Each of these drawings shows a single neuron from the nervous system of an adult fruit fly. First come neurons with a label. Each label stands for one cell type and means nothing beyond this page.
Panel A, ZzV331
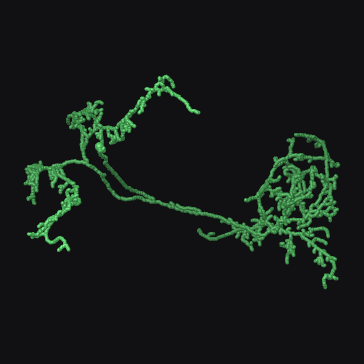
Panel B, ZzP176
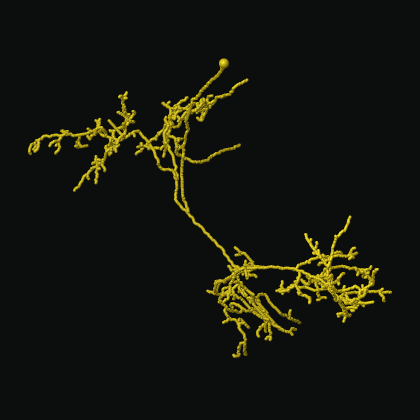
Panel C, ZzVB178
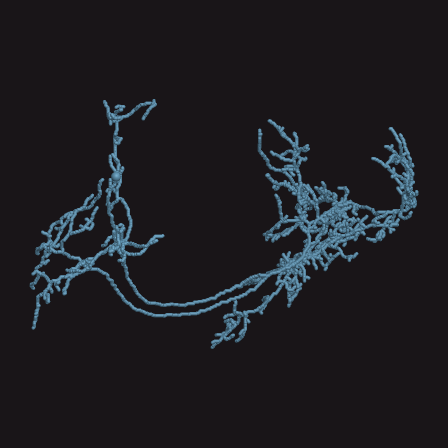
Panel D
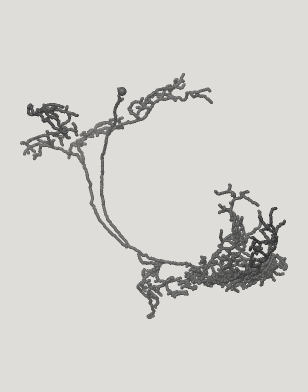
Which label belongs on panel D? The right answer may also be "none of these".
ZzVB178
